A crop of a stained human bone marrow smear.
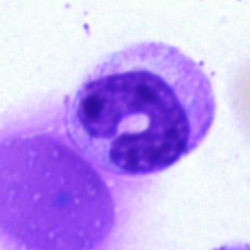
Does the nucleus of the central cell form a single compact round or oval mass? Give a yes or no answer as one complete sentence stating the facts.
No, it is a curved band without separate lobes that the nucleus forms.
